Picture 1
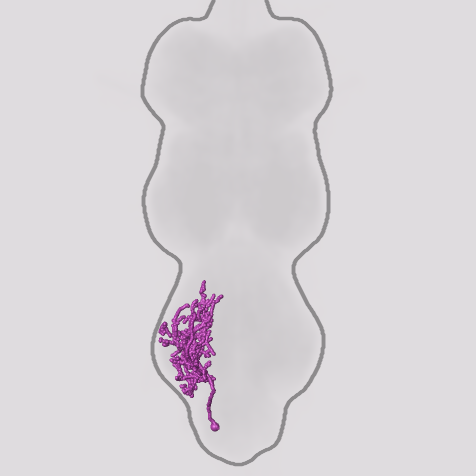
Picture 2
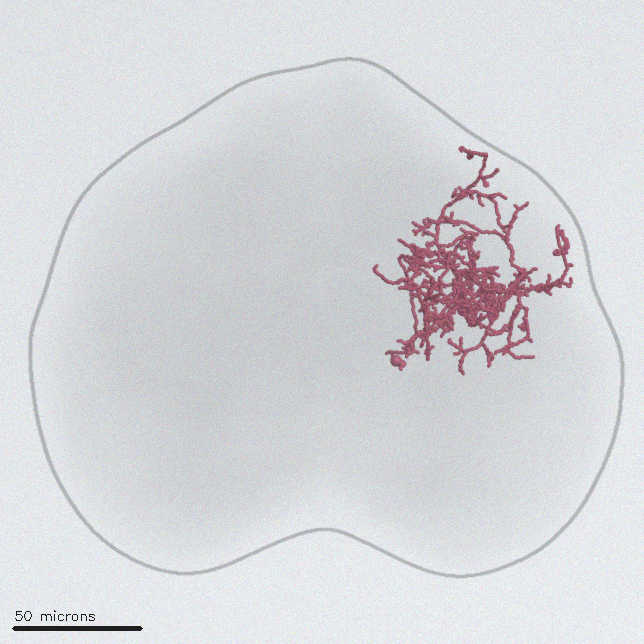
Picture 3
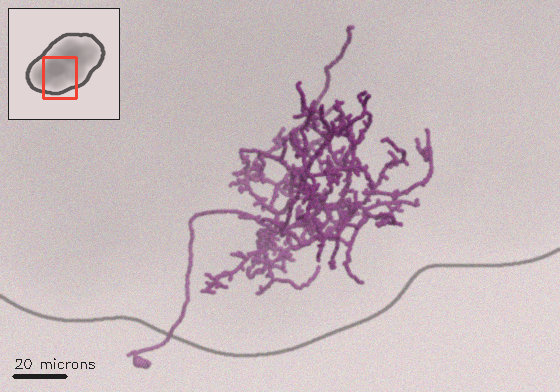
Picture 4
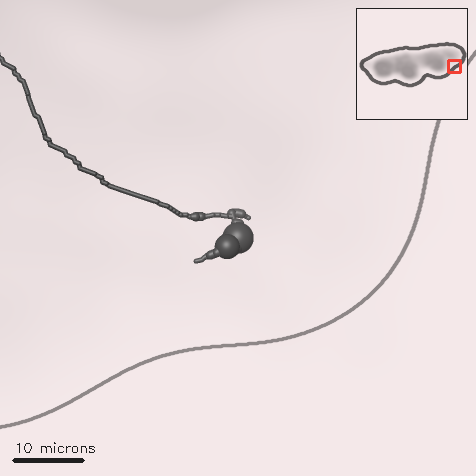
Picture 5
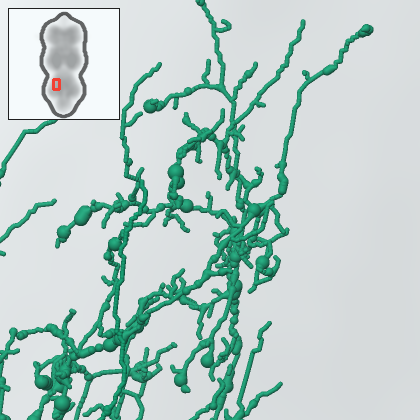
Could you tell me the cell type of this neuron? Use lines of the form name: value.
cell type: IN20A.22A010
